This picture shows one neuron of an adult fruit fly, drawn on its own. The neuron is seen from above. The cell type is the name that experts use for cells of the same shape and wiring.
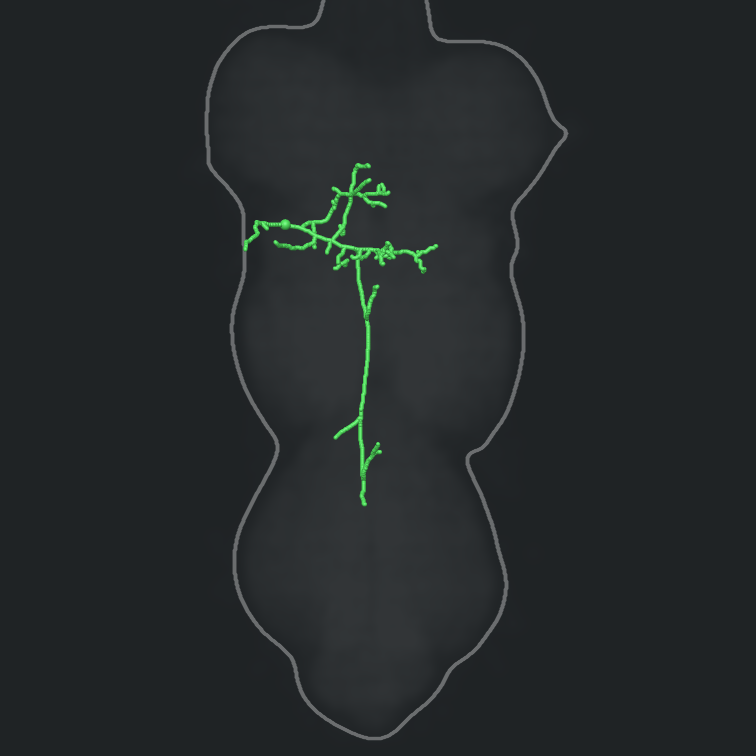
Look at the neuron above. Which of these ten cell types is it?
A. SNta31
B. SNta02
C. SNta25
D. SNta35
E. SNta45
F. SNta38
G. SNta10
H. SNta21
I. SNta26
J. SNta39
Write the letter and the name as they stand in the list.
G. SNta10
